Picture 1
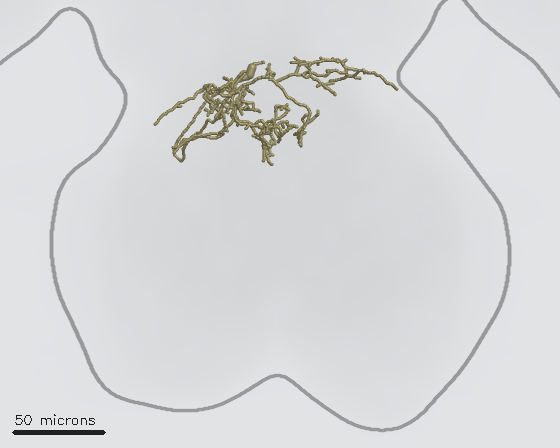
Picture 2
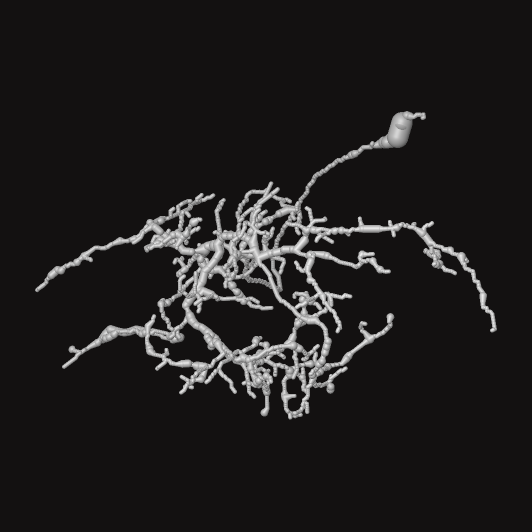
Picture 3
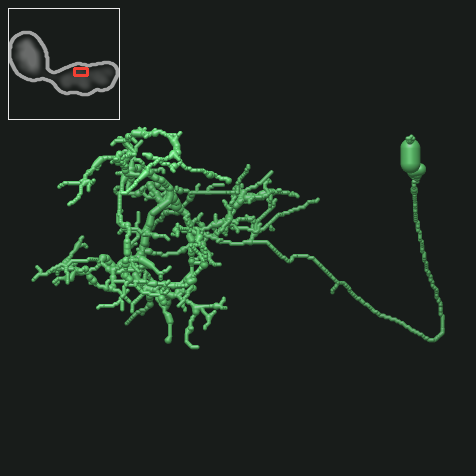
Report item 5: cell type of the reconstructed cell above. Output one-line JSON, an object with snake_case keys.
{"cell_type": "IN11B024_a"}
